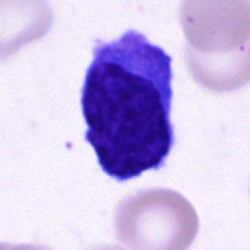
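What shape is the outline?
Irregular, and longer from top to bottom than from side to side.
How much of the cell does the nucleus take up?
Most of it.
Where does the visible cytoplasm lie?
Mainly as a cap at the top, and there are no vacuoles visible.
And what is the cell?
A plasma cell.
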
